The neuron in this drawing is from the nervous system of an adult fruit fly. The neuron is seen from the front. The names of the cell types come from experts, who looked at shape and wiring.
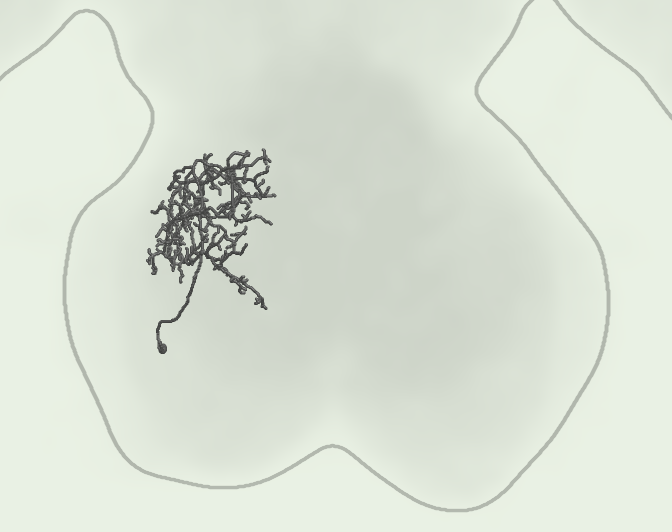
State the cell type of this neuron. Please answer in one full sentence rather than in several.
A cell of type IN08A047 is what this neuron is.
